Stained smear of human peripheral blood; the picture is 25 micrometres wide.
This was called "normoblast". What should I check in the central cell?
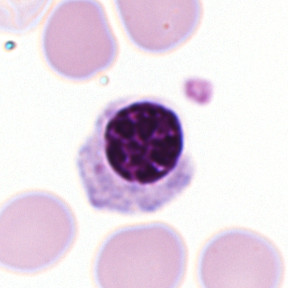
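Most of what is visible in this cell goes with a normoblast.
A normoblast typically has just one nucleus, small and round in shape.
Here the nucleus is a single mass without lobes or indentation, round in outline and about 7 micrometres across, within a cell about 10 micrometres across, and it fills about 50% of the cell's area.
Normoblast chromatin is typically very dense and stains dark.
In this nucleus the chromatin is dark purple and clumped into coarse blocks.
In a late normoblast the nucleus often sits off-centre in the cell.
This nucleus lies toward the upper right of the cell, with most of the cytoplasm below and to the left of it. The cytoplasm is a pale lilac-blue.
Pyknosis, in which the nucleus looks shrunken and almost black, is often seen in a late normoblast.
That appearance is not matched here, since the coarse blocks of chromatin are separated by paler lines rather than forming an almost black mass.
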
